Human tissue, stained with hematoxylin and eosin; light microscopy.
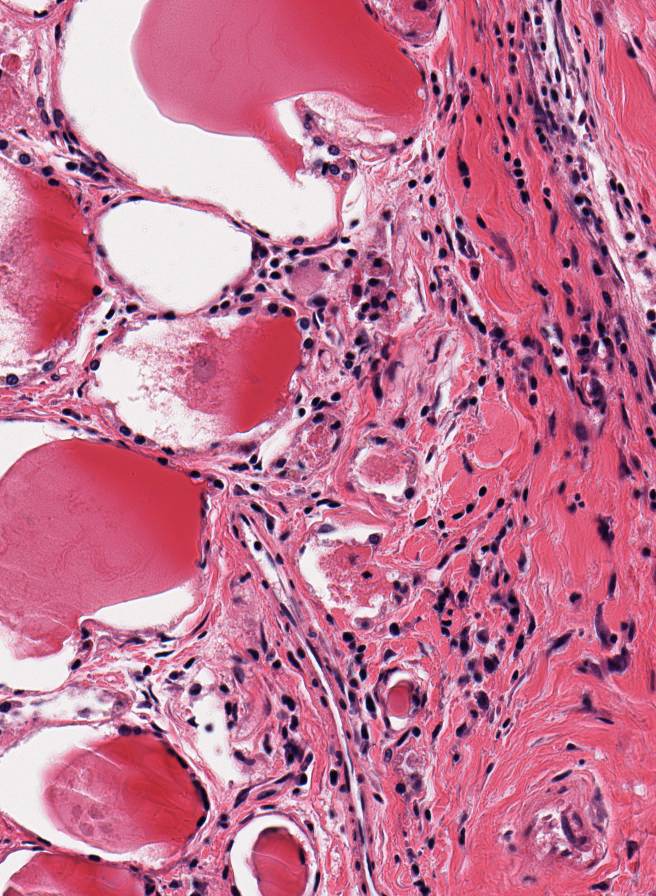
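Thyroid, haematoxylin and eosin. Rounded, colloid-filled follicles occupy the left of the field and dense fibrous tissue the right. A single layer of flattened to low cuboidal cells with small dark nuclei lines each follicle. On the right, thick pink collagen bands carrying spindle-shaped nuclei run roughly from top to bottom. No fat cells are seen anywhere in the field.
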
